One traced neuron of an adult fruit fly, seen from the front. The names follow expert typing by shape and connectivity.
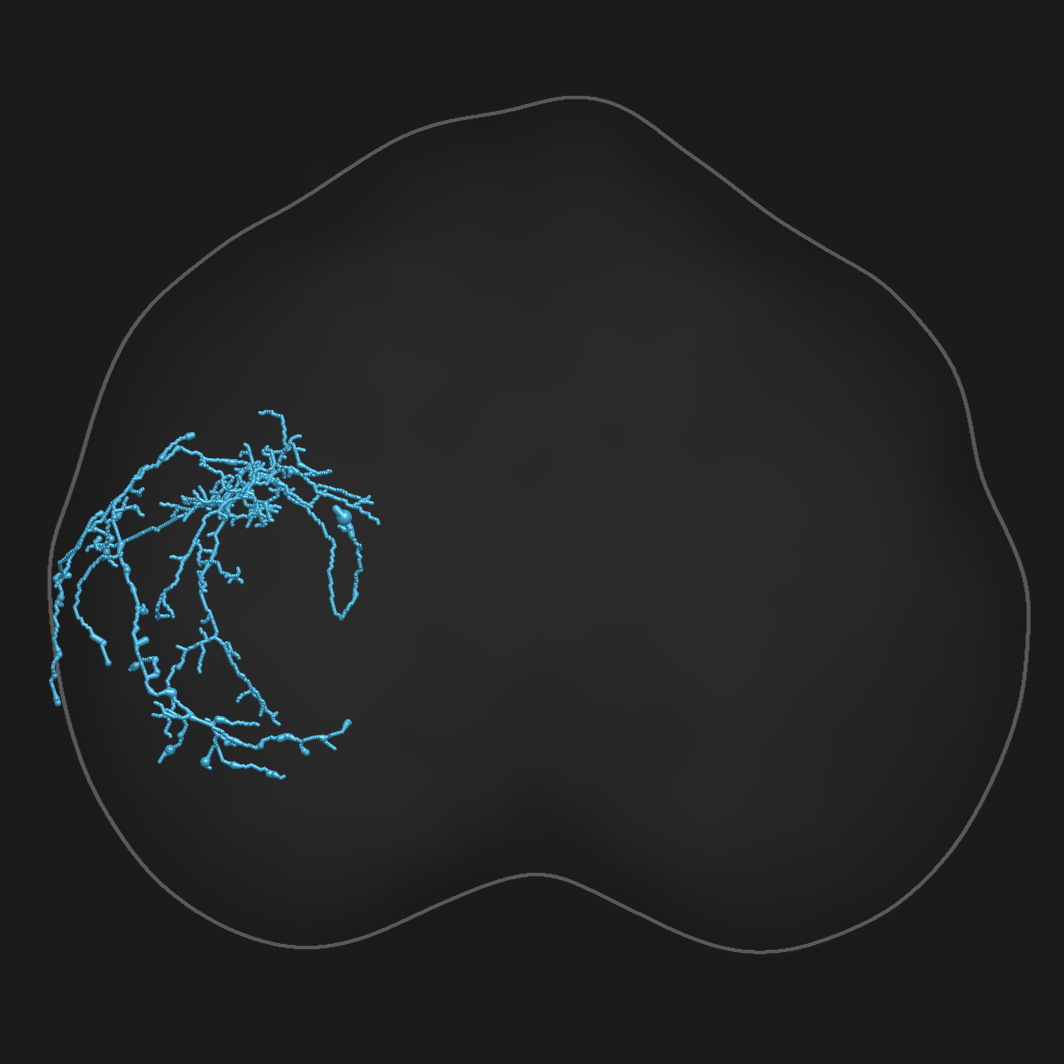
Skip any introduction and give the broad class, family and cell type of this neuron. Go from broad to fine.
nerve-cord intrinsic neuron; hemilineage 08A; IN08A022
